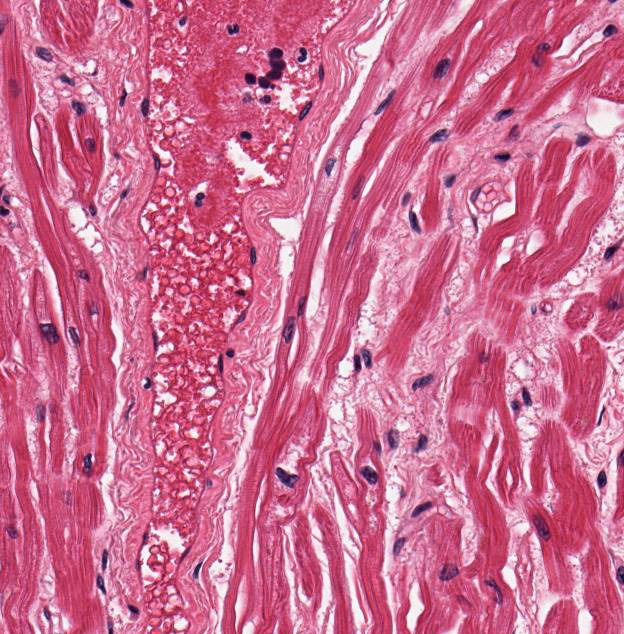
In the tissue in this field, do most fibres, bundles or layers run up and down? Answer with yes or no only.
Yes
